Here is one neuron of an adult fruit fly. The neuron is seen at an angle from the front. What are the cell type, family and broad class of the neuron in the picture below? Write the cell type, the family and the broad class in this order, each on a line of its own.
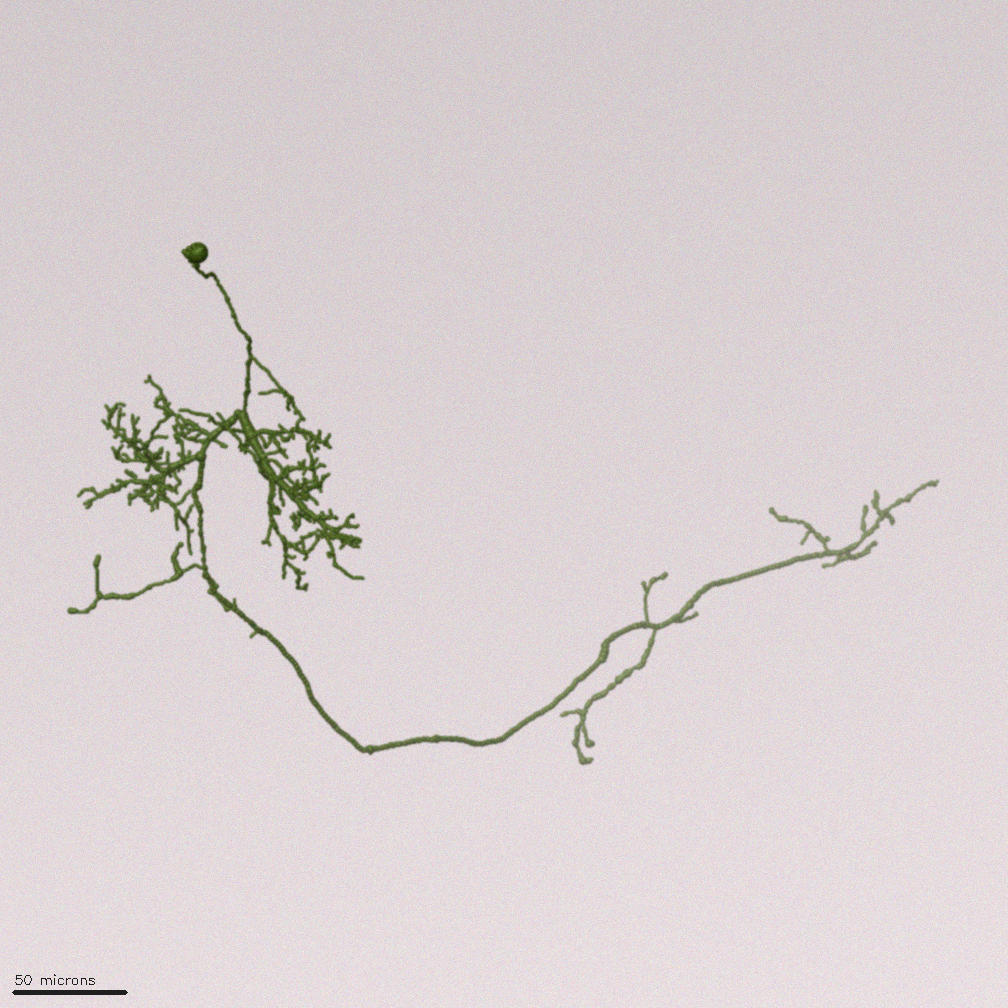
DNp53
DNp
descending neuron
